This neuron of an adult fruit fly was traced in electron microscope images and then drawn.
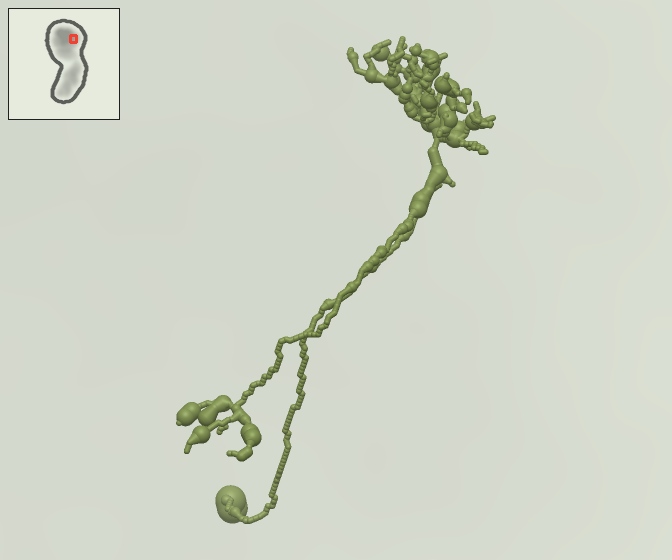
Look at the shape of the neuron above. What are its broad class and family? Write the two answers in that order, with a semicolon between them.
optic-lobe intrinsic neuron; T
